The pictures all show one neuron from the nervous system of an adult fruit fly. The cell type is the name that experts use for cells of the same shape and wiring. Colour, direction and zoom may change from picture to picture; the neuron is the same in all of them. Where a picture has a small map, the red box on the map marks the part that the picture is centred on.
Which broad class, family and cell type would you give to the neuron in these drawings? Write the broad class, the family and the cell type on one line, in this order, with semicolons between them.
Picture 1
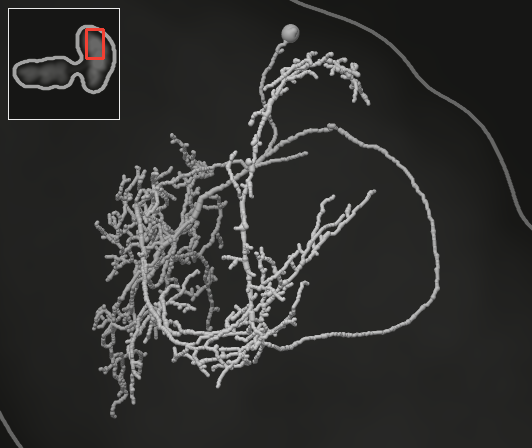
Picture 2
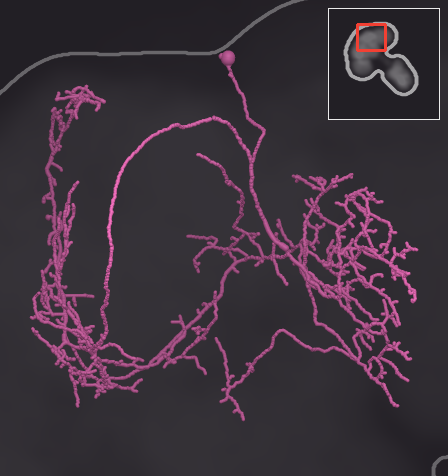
visual projection neuron; LoVP; LoVP63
